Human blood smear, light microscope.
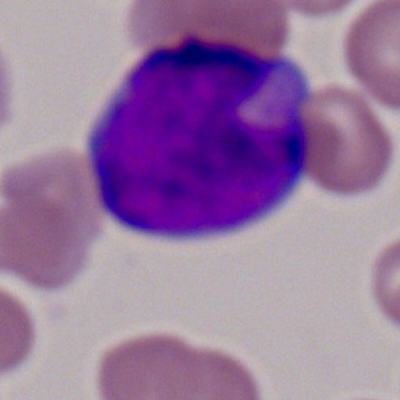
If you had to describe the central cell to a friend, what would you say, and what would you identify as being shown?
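Here the nucleus takes up nearly the whole cell, with a paler notch cutting into it at the upper right. There's just a thin rim of deep blue cytoplasm at the edge. The dark purple chromatin has a mottled look, with darker patches. It's a myeloblast.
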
